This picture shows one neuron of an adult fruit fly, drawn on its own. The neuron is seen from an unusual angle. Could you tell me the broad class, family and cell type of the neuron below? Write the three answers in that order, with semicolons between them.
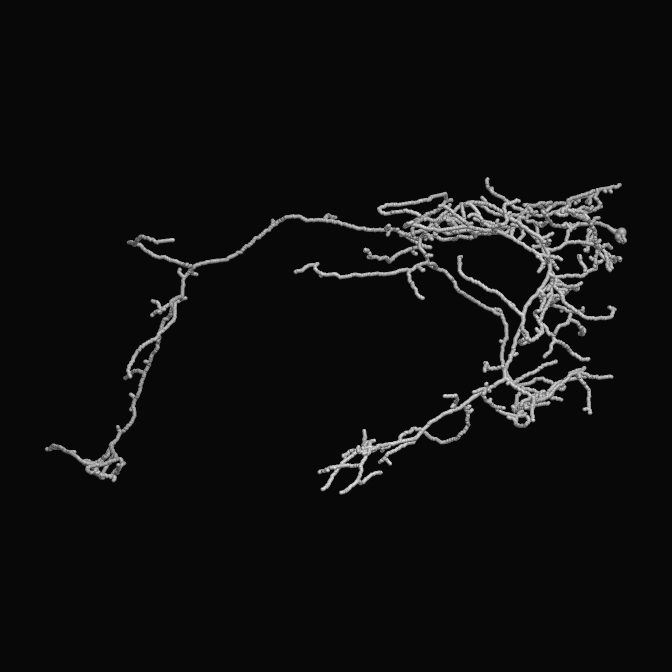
central-brain intrinsic neuron; hemilineage VLPd1; AVLP036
